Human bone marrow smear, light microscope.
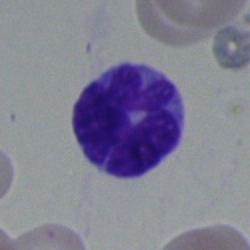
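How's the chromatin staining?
Deep purple and dense.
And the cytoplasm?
Just a thin pale bluish rim, clearest at the upper right; the nucleus fills almost the whole cell. No vacuoles either.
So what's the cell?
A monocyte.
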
